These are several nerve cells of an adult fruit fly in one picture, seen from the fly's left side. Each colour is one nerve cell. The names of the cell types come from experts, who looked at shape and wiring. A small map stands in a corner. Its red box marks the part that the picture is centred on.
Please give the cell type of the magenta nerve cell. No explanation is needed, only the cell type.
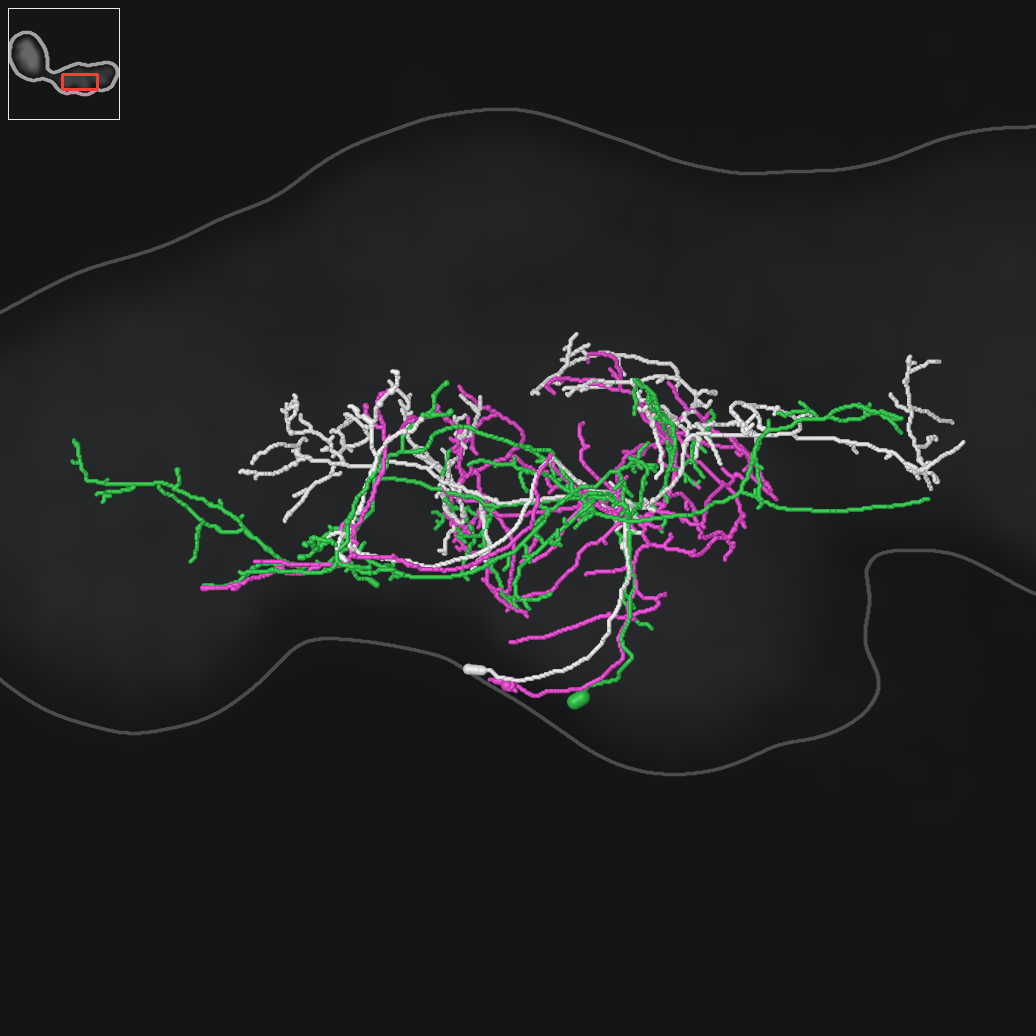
IN05B064_b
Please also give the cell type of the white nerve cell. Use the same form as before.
IN05B074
